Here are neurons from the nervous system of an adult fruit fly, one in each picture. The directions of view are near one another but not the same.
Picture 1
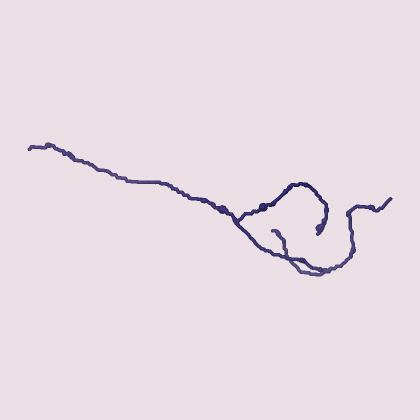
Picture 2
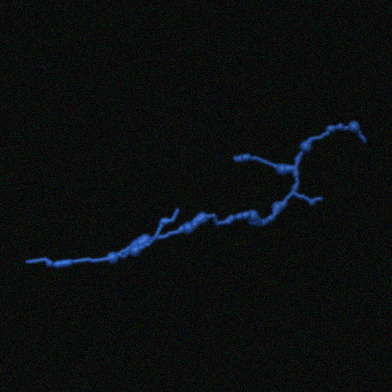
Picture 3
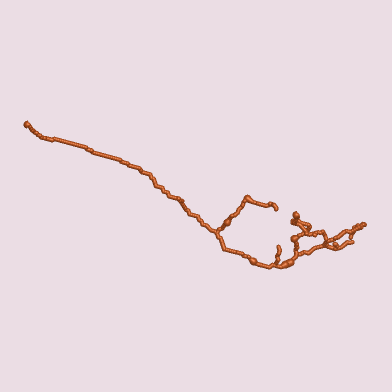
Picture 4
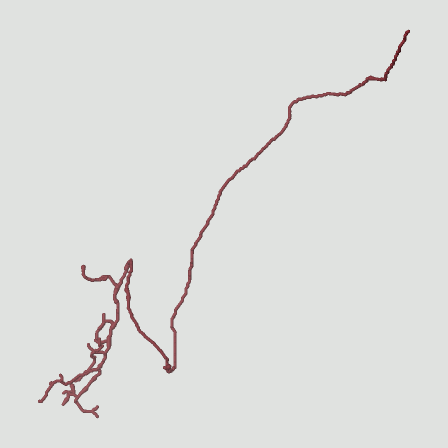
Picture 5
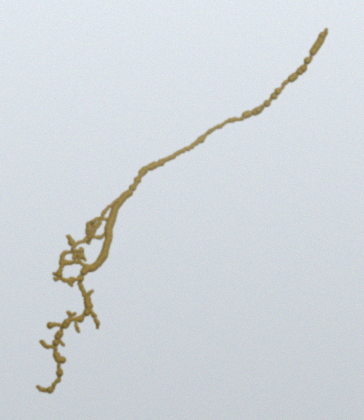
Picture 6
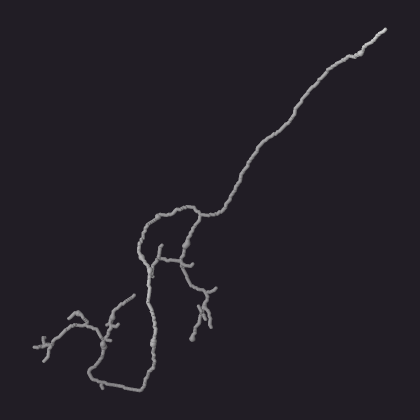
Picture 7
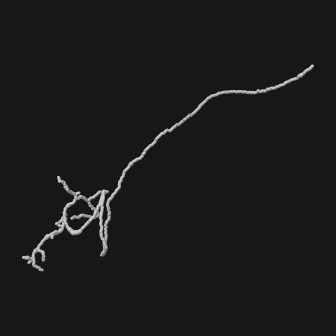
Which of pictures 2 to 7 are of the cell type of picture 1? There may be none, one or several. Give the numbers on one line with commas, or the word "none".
3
